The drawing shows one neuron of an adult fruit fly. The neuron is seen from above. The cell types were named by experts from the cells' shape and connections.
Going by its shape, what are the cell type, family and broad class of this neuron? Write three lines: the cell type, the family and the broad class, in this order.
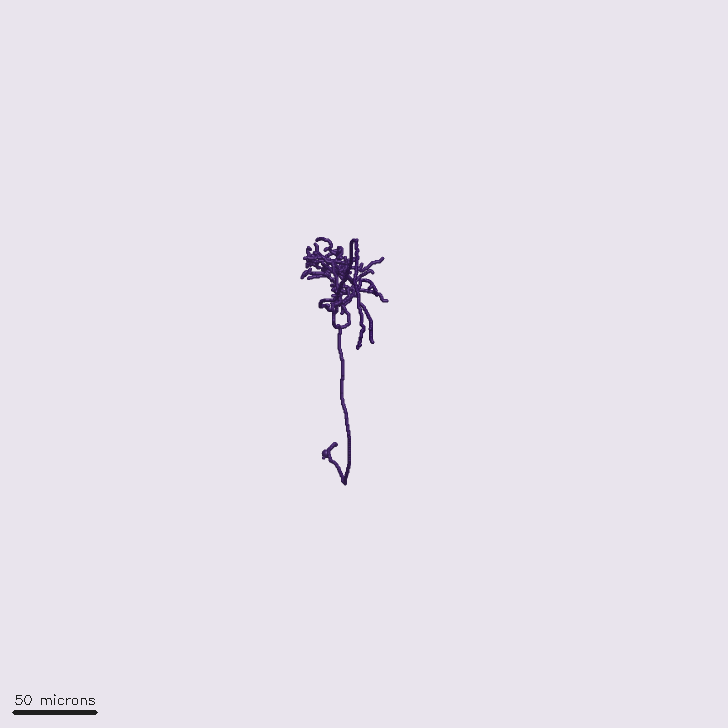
PRW026
hemilineage LB5
central-brain intrinsic neuron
